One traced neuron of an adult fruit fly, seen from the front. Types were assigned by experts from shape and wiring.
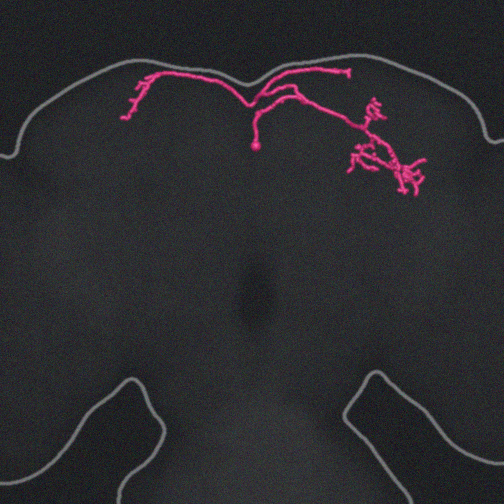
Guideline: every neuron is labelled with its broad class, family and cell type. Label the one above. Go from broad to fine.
central-brain intrinsic neuron; hemilineage SMPad1; SMP106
